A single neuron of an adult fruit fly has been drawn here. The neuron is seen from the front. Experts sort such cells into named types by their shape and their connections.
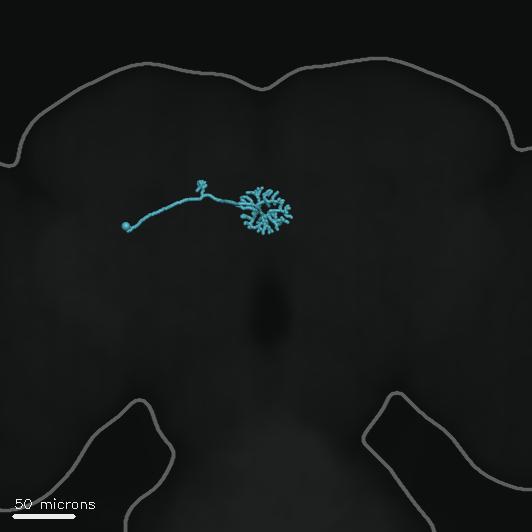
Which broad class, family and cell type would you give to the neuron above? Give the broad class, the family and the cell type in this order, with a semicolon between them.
central-brain intrinsic neuron; hemilineage EBa1; ER3w_c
